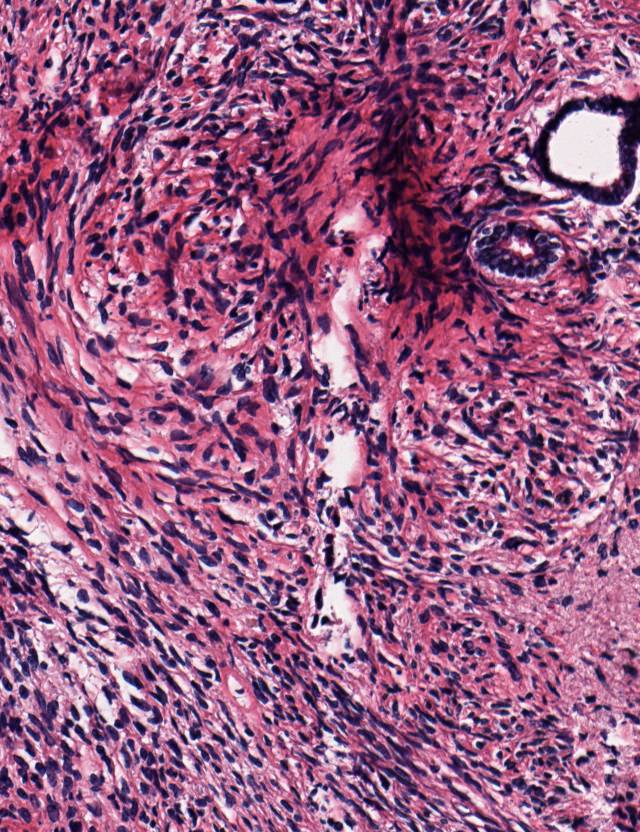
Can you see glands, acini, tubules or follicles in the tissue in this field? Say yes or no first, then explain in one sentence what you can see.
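Yes. Two small glands lie at the upper right edge of the field, surrounded by the spindle cells.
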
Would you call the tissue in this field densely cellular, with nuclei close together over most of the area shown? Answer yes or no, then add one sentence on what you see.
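Yes. Densely packed spindle cells fill nearly the whole field in interlacing fascicles and vague whorls.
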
